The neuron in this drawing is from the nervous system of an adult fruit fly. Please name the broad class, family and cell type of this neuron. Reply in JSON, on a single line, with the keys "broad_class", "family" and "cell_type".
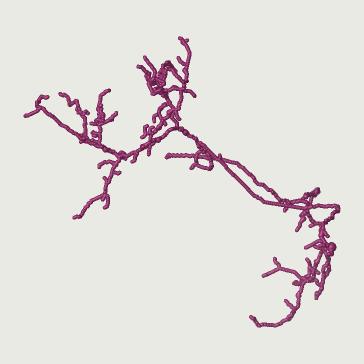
{"broad_class": "central-brain intrinsic neuron", "family": "hemilineage DM5_ventral", "cell_type": "WED164"}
